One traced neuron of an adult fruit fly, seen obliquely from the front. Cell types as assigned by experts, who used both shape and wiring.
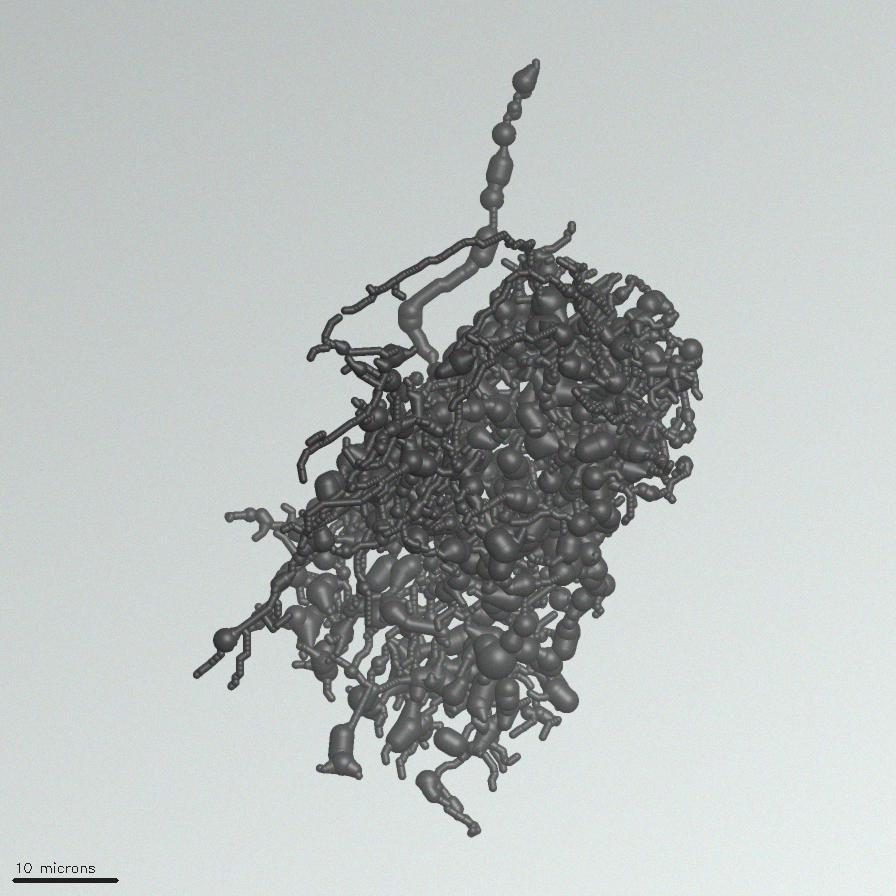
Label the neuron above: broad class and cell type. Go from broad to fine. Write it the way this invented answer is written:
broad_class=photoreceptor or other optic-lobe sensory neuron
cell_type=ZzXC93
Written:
broad_class=nerve-cord intrinsic neuron
cell_type=INXXX077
